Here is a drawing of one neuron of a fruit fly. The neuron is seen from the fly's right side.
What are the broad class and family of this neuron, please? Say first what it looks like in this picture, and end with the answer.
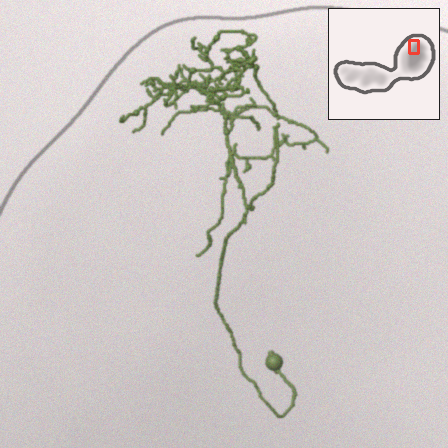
The cell body can be seen at the bottom of the picture. Dozens of branch ends can be seen. Its broad class is central-brain intrinsic neuron. The family is hemilineage SLPal3_and_SLPal4_dorsal.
